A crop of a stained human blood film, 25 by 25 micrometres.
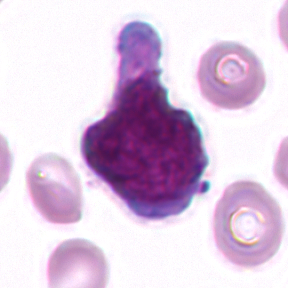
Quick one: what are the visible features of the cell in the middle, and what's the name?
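Start with the upward projection: it stains a pale bluish-lilac, lighter than the nucleus. Now move to the main body of the cell, where the nucleus fills most of the space. Focus up and down slowly and you will see no nucleoli in that nucleus, nor any distinct granules in the cytoplasm. What you are looking at is an atypical promyelocyte.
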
